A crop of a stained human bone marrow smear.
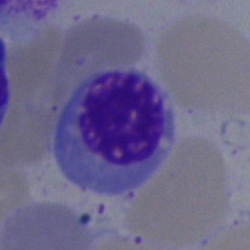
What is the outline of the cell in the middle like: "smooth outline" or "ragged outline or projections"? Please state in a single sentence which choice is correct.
Smooth rather than rough is the outline of this cell.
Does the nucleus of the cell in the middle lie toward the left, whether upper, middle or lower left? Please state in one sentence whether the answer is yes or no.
No, the bulk of the cytoplasm is located to the left of the nucleus.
